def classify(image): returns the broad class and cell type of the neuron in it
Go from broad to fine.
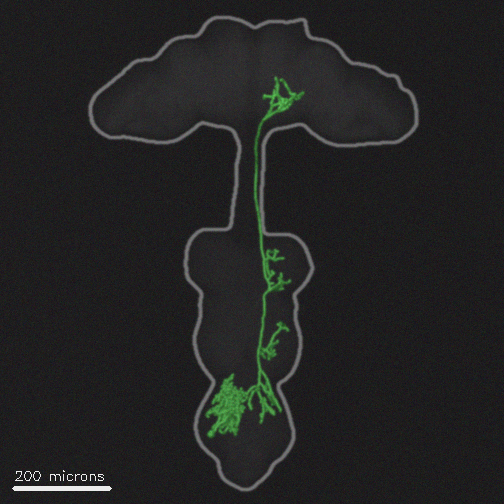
ascending neuron; ANXXX030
